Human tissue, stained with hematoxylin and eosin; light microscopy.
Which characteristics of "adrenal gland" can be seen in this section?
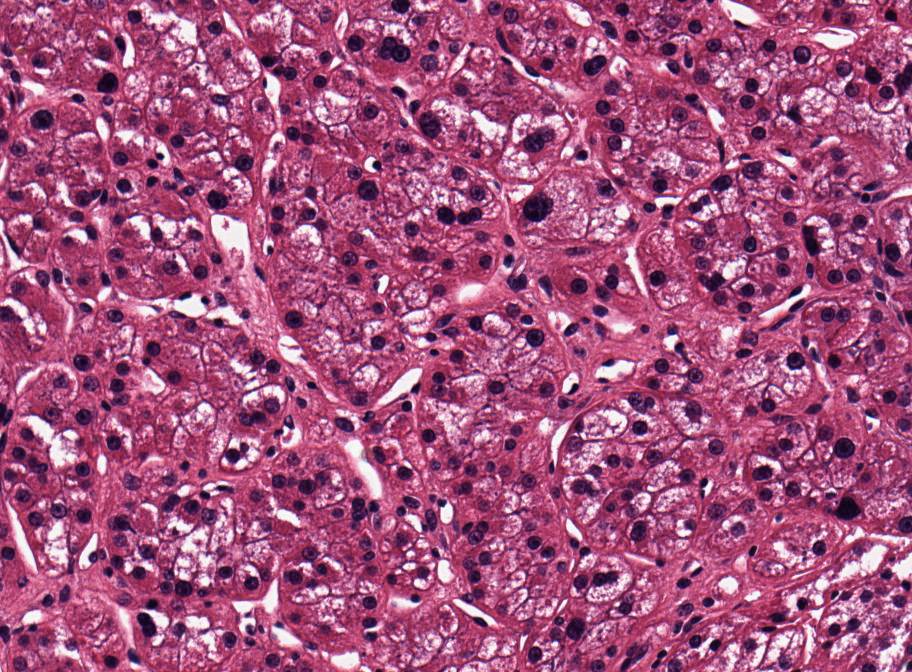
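The adrenal gland in this section is built of large, polygonal cells with abundant cytoplasm. In many of them that cytoplasm is pale, foamy and finely vacuolated; these lie mixed with cells whose cytoplasm is denser, pink and granular. Most nuclei are single, round and centrally placed, often showing a nucleolus. Scattered here and there, a few cells carry nuclei that are larger and darker than those of their neighbours.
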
